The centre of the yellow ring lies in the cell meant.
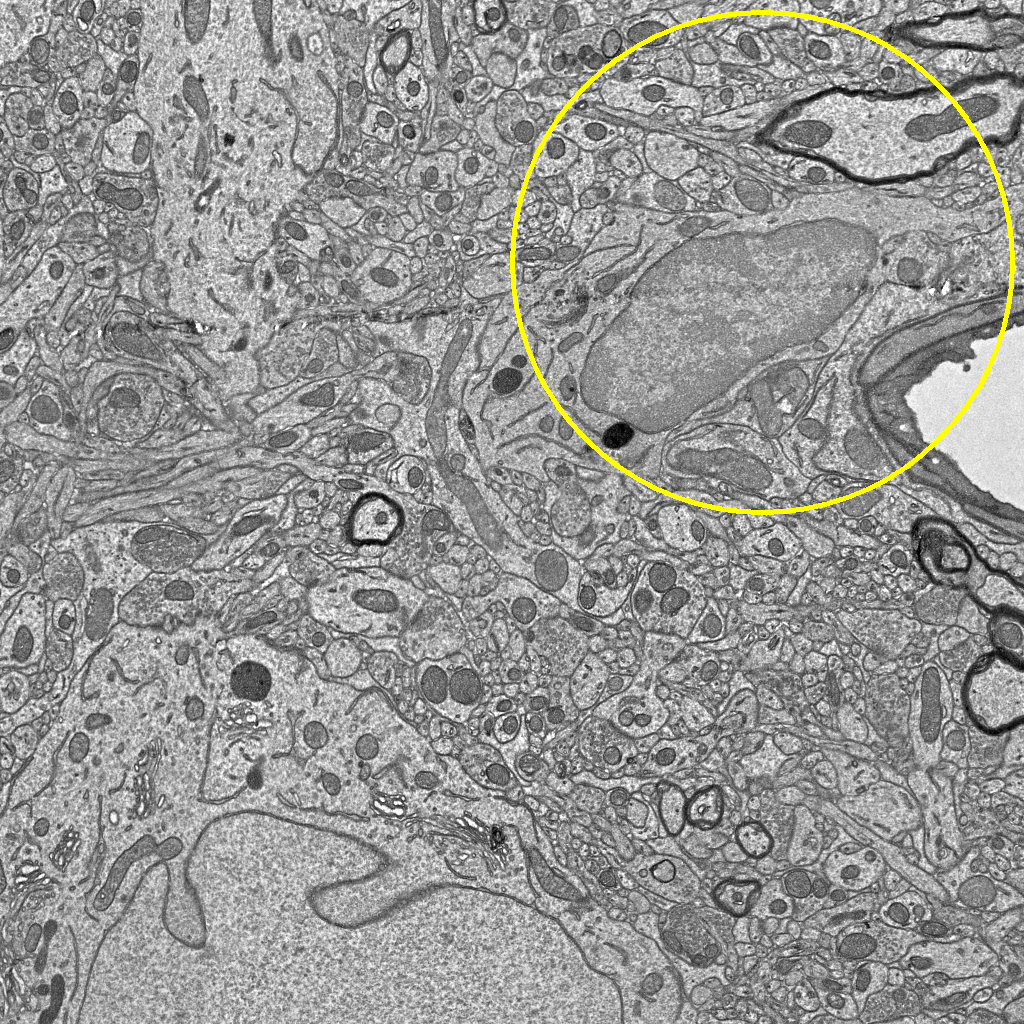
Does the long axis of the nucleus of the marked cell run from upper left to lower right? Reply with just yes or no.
No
